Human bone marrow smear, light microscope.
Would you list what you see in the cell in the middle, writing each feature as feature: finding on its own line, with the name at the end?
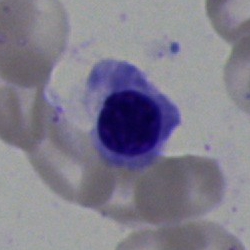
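Outline: notice it is irregular and angular, not smoothly round
Chromatin: dense, stained a very dark purple
Cytoplasm: blue
Rim: see how it is widest at the upper left of the nucleus
Name: erythroblast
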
